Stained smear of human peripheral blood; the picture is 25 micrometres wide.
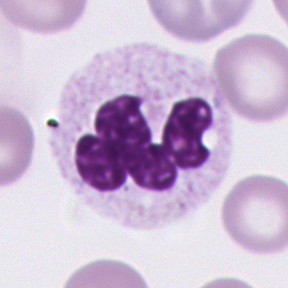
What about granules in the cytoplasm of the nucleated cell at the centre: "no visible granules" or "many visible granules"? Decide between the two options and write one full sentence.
In the cytoplasm of this cell, many granules are visible.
